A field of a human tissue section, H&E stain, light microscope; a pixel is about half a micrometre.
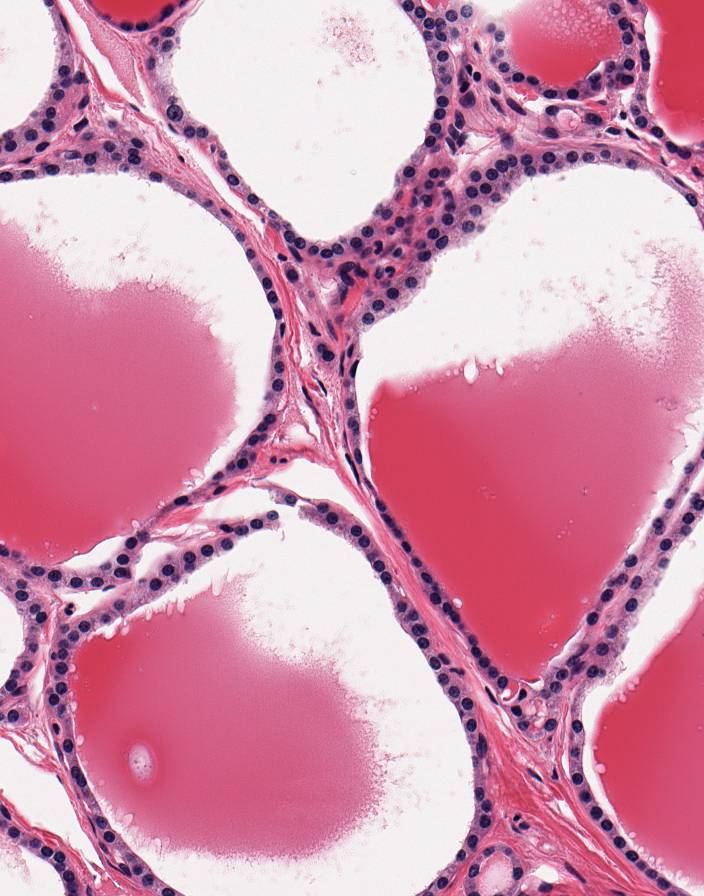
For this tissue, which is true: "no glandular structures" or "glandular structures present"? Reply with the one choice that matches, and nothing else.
Glandular structures present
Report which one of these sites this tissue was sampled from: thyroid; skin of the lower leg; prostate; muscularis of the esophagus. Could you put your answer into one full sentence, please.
This section consists of tissue sampled from the thyroid.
